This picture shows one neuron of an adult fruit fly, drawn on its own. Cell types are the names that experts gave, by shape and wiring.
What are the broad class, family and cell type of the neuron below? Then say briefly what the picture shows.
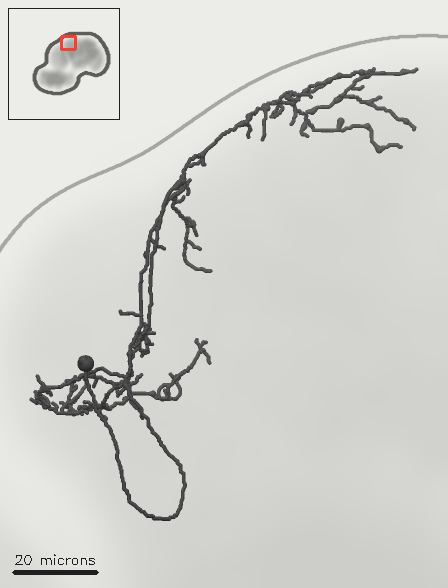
This is a central-brain intrinsic neuron. Its family is hemilineage LHl1. The cell type is LHAV4d1. The cell body can be seen on the left of the picture. By the scale bar it is about 110 microns tall in this view. The picture shows dozens of branch ends.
